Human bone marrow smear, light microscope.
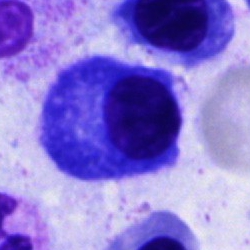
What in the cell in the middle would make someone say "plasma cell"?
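Off-centre, towards the right side of the cell, lies the nucleus.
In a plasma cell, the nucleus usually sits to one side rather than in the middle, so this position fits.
The cytoplasm is abundant and deep blue.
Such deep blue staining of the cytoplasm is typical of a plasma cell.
The chromatin is dark and densely stained. Small pale spots show in the cytoplasm on the left of the nucleus.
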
